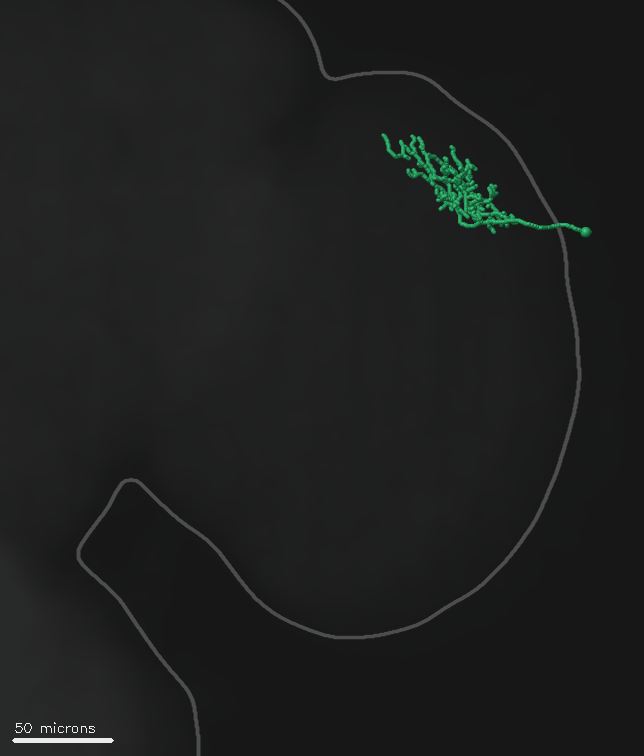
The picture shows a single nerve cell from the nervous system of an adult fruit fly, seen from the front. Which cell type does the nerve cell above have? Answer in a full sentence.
The cell type is Cm8.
